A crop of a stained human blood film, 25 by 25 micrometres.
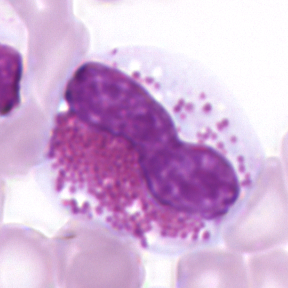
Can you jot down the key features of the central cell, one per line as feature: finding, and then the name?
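Lobes: two, aligned from upper left to lower right
Chromatin: dark purple, fairly condensed, lighter patches between clumps
Granules: many, round, evenly sized, reddish-pink
Granule density: highest below and left of the nucleus
Cell type: eosinophil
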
